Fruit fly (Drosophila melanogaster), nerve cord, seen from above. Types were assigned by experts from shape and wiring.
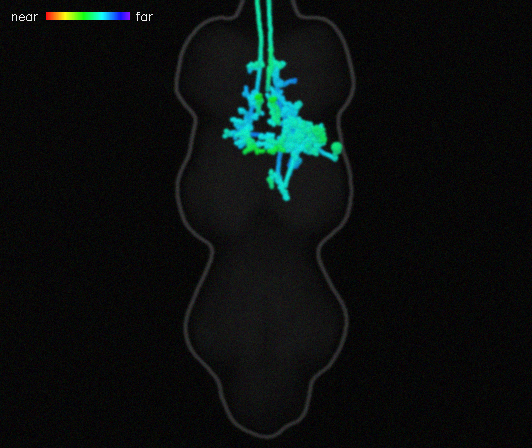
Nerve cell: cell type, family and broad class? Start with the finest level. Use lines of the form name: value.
cell type: AN09B024
family: hemilineage 09B
broad class: ascending neuron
